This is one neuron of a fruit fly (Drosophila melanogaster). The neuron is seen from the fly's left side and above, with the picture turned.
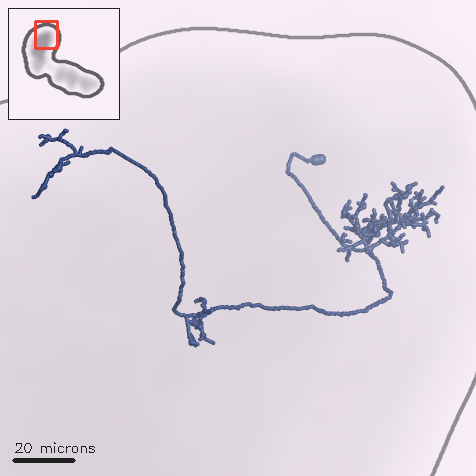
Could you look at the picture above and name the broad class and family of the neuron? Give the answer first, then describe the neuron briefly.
This is a visual projection neuron. Its family is MeTu. By the scale bar it is about 140 microns wide in this view. The picture shows dozens of branch ends.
